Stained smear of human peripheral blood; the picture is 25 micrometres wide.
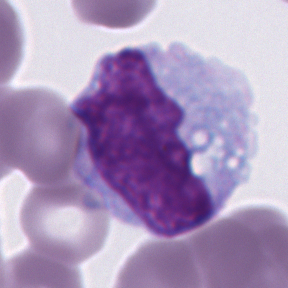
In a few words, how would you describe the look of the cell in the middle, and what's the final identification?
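Starting with the nucleus, its outline is irregular, with notches and folds along its edges. It lies toward the left side of the cell, so most of the cytoplasm is on the right. That cytoplasm is pale grey-blue. The cell border is uneven, with small bumps along the upper right edge. The cell in the middle is a monocyte.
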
